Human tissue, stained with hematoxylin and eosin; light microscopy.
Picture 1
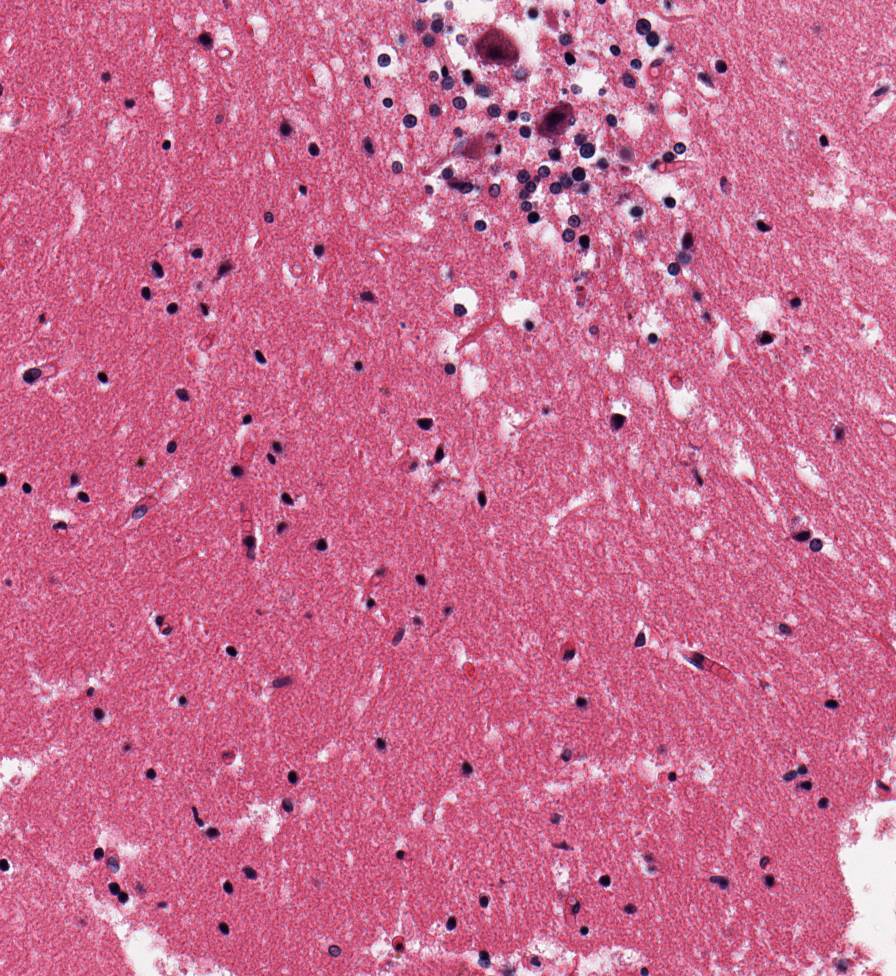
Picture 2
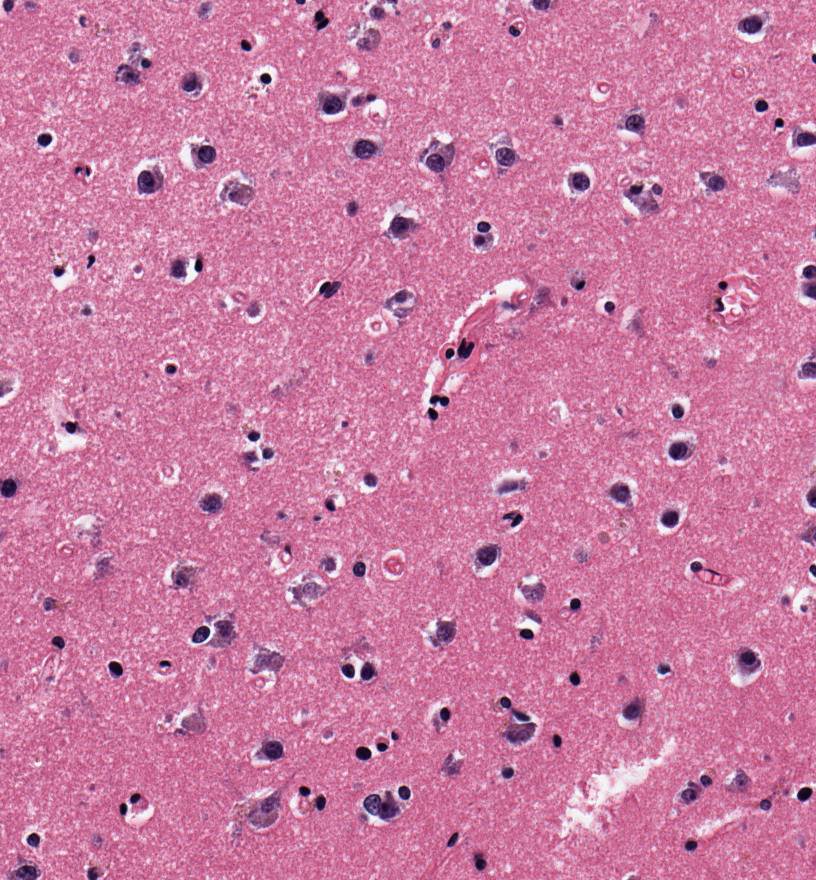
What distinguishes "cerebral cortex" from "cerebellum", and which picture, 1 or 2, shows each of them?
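Here I have the cerebellum in picture 1 and the cerebral cortex in picture 2. In picture 1, most of the field is finely fibrillary pink neuropil with small nuclei scattered evenly through it, round to oval and dark, with little visible cytoplasm. At the top centre there is a cluster of closely packed small round dark nuclei, and within it sit two large cells with plentiful dark purplish cytoplasm.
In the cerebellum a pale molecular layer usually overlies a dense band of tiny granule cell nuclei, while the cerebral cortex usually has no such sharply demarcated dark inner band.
In picture 2, by contrast, cells lie singly and fairly evenly scattered across the whole field in a pink background, forming no organised units. The larger ones are neurons with round, pale purple nuclei and a rim of purplish cytoplasm. Many small, round, densely dark glial nuclei are scattered among them, and several neurons have these sitting in twos and threes against their edges.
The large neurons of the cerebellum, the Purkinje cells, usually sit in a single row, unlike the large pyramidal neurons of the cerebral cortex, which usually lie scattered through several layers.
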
